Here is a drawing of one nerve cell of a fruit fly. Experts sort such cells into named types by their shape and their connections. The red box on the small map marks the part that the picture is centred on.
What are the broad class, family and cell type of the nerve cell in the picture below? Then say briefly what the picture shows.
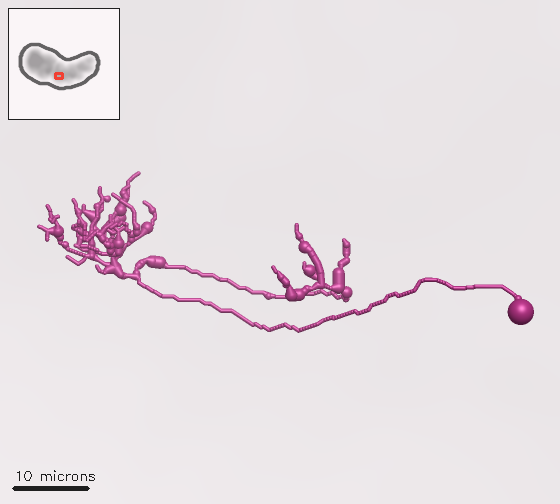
Its broad class is optic-lobe intrinsic neuron. Its family is T. It is of cell type T5b. Its cell body lies on the right of the picture. From left to right in the picture it spans about 65 microns.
